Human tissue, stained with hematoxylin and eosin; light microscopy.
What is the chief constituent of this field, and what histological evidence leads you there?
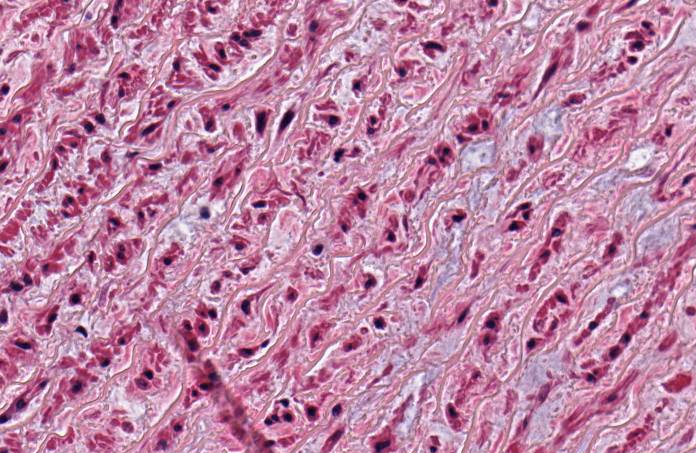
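Tunica media of an artery makes up this field. Cells and fibres run in parallel streams diagonally from lower left to upper right, with thin wavy pink fibres and narrow clear clefts between the cells.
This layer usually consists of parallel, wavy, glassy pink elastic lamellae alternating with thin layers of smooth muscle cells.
The cells here have abundant deep red-pink cytoplasm, and pale bluish-grey ground substance lies between them, most plainly in the right half.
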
